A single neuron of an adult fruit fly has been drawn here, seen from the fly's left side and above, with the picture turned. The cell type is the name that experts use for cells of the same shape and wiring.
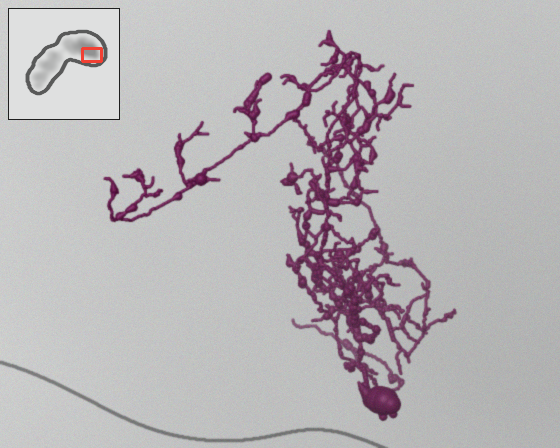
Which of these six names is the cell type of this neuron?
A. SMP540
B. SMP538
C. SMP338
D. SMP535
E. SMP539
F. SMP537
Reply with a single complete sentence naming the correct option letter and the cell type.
The neuron's type of cell is SMP537, as in option F.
